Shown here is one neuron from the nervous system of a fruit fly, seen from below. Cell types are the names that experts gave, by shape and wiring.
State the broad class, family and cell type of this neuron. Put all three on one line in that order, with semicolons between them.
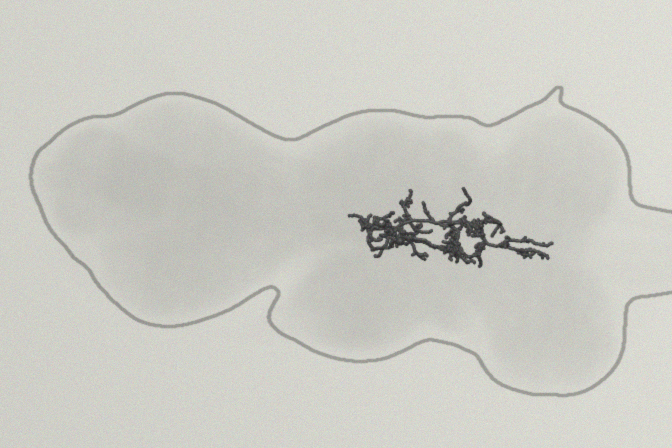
nerve-cord intrinsic neuron; hemilineage 05B; IN05B061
